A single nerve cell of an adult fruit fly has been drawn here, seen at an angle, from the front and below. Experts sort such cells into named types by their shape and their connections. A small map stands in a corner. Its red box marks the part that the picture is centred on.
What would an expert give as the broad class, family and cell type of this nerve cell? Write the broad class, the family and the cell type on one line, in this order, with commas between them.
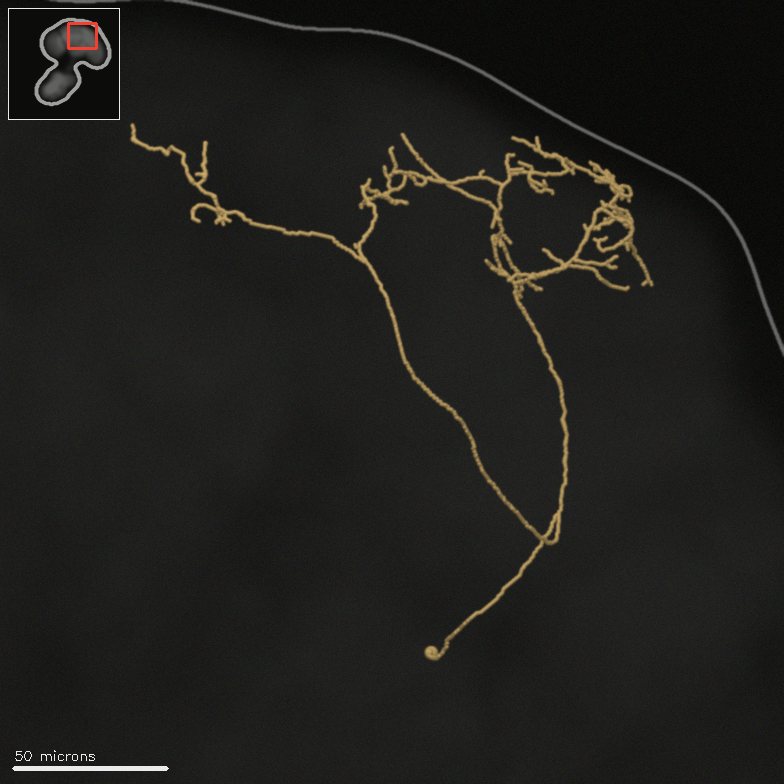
central-brain intrinsic neuron, hemilineage VLPl&p1_posterior, SLP451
